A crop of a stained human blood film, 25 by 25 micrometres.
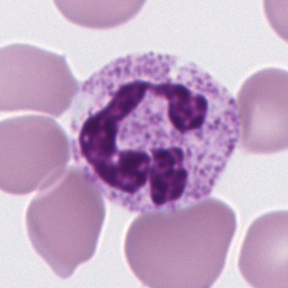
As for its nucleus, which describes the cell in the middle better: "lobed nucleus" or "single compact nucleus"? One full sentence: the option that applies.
The nucleus of the cell is made of distinct lobes, not one mass.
